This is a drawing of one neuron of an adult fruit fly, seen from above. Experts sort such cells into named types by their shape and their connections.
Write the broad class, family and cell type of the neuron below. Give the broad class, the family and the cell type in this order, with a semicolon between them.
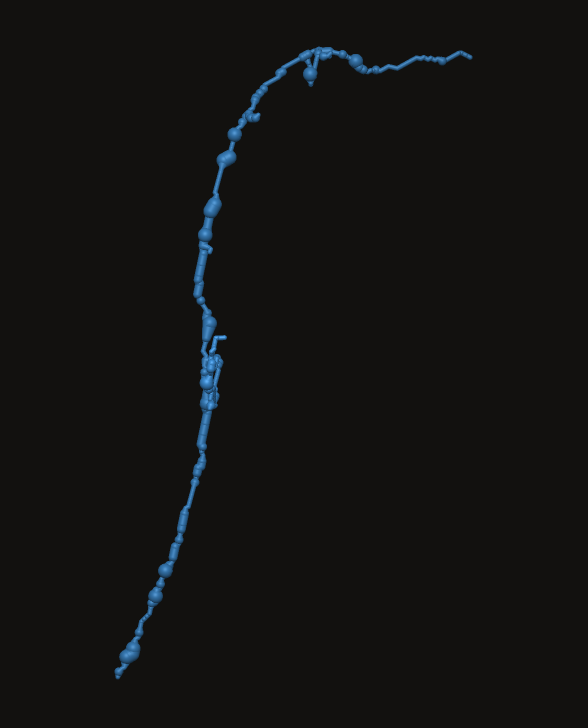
sensory neuron entering the nerve cord; class mechanosensory tactile; SNta35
